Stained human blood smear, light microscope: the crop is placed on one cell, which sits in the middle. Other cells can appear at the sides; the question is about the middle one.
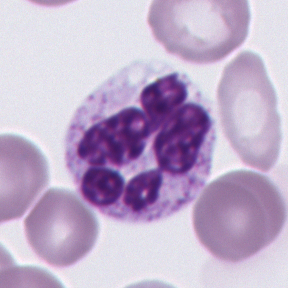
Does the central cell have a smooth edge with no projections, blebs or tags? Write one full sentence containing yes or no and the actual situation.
Yes, the cell's outline is smooth, without projections.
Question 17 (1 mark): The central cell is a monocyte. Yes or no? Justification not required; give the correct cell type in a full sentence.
No, what is centred in the crop is not a monocyte but a segmented neutrophil.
